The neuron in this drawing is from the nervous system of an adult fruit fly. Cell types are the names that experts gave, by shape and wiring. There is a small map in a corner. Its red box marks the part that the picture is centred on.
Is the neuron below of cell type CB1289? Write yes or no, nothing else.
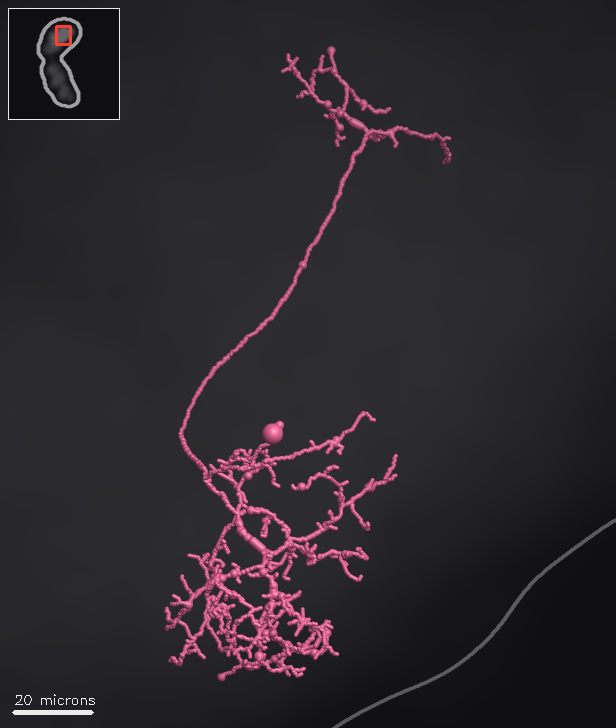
no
